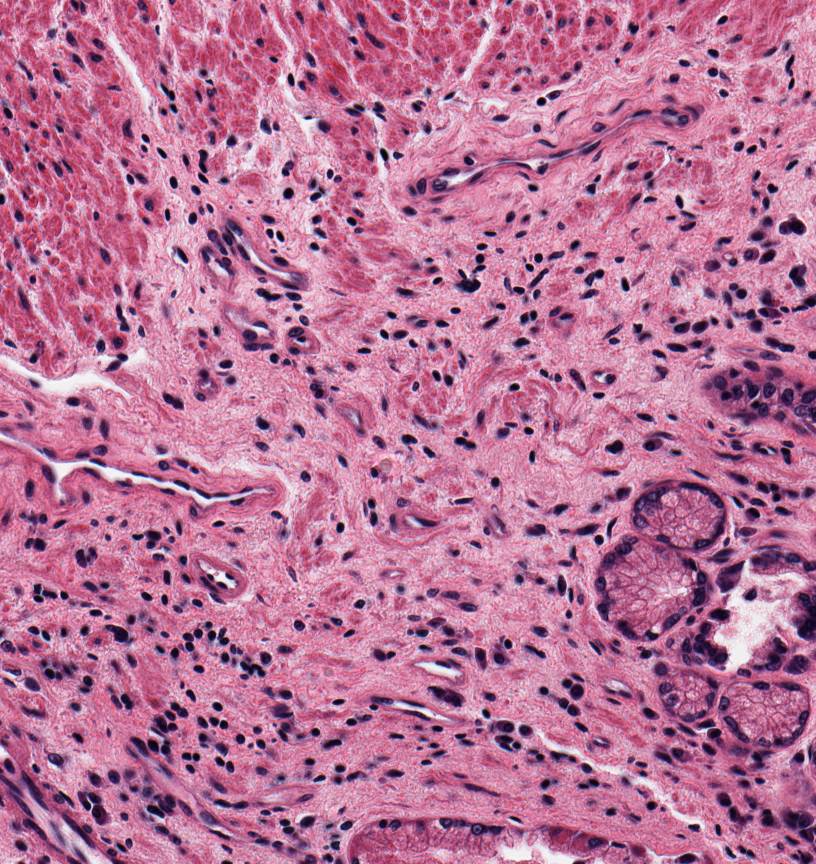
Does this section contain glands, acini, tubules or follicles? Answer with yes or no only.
Yes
